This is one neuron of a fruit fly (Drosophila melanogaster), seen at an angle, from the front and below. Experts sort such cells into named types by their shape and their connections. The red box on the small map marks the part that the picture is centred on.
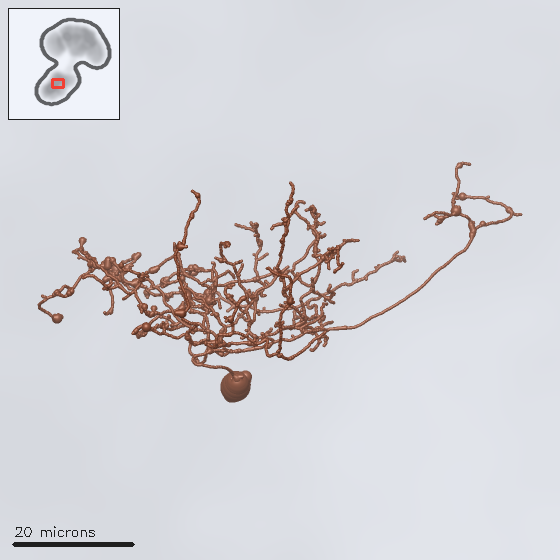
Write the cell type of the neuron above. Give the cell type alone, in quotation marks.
"IN01B065"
